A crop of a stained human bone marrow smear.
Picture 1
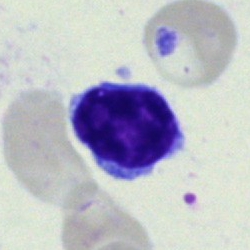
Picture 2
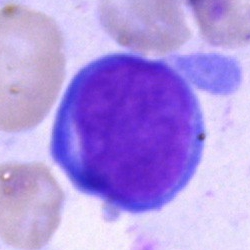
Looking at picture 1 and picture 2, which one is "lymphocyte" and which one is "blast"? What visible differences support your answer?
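The first picture, I'd say, holds the lymphocyte, and the second holds the blast. What separates them most clearly is the chromatin: in the lymphocyte it is dark purple and clumped, with small paler patches between the clumps, while in the blast it is finely dispersed, without dense dark clumps.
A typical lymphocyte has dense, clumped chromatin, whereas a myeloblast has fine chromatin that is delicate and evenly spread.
The cytoplasm helps less, since in both cells it is only a thin rim around the nucleus.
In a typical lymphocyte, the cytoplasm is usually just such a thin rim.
Its colour does differ a little, though: blue in the lymphocyte, deep blue in the blast. In the lymphocyte, the nucleus fills almost the whole cell, the rim is widest along the lower edge, and the outline is roughly oval with a slightly uneven edge. The blast, for its part, shows no granules, a pale crescent between nucleus and cytoplasm on the left, and a small pale blue bleb protruding from its lower edge.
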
